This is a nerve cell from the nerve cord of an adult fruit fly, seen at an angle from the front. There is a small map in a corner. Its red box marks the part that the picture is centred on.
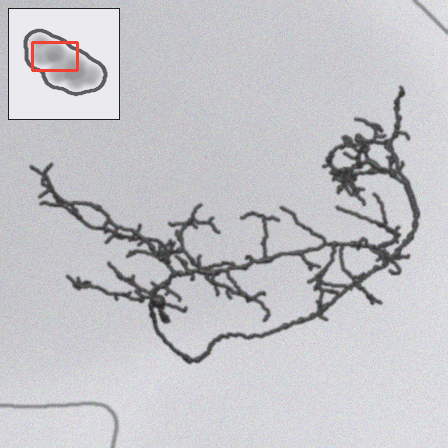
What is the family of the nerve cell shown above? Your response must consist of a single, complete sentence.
The nerve cell is part of the family known as hemilineage 01A.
